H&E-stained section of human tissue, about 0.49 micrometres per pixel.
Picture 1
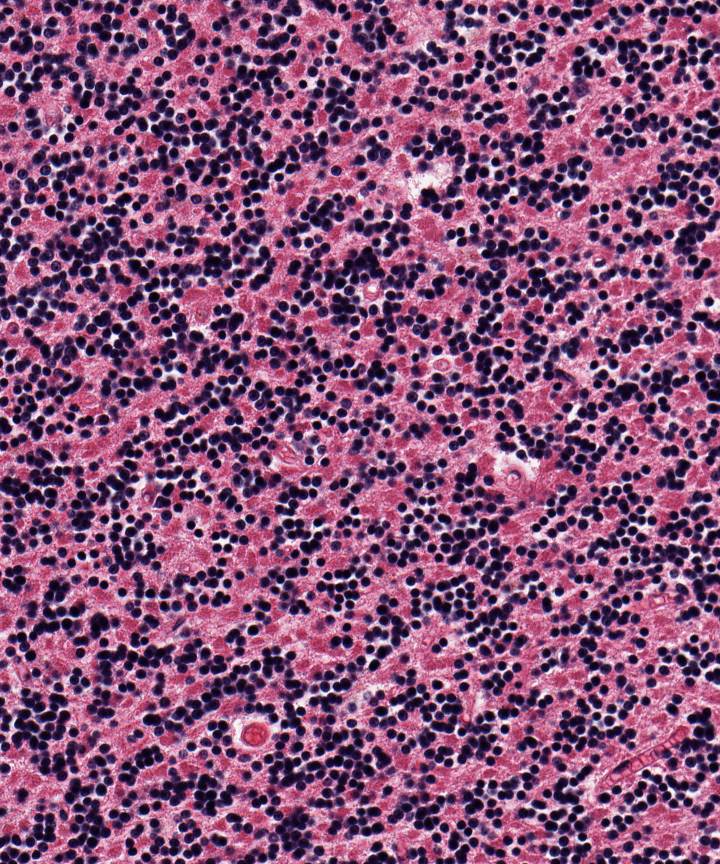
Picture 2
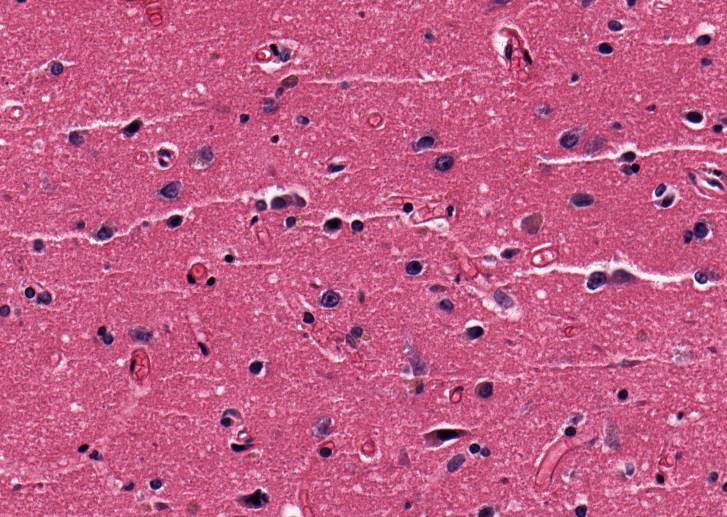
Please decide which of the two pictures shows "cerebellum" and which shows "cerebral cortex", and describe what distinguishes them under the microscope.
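That first one's cerebellum; the second is cerebral cortex. In the cerebellum, densely packed small dark nuclei fill the whole field in irregular clusters, with pink patches between. They're small, round, uniform and deeply stained, with almost no cytoplasm showing. There's a small pale clear gap near the top centre, and no epithelium, glands or fat anywhere. The cerebral cortex, by contrast, is an evenly pink, finely granular and fibrillary matrix across the whole field, again without epithelium or glands. Its nuclei are mostly small, round and dark blue, but they're scattered singly rather than packed, and many sit in a narrow clear halo. You'll also pick out small thin-walled vessels with red blood cells scattered through it.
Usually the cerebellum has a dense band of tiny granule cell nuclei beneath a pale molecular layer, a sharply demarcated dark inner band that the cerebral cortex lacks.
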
